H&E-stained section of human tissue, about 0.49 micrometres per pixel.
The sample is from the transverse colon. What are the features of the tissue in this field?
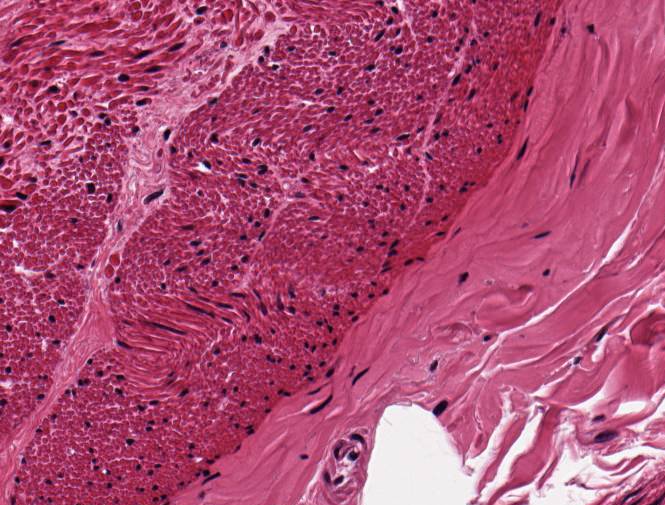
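Most of the left and centre, I'd say, is densely packed smooth muscle, and along the right side there's dense collagenous tissue. Just left of centre, a small bundle of smooth muscle cells is cut lengthwise and shows elongated nuclei. Thin, pale pink strands of connective tissue divide the muscle into bundles. Over in the collagenous tissue, the nuclei are sparse, dark and elongated.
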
